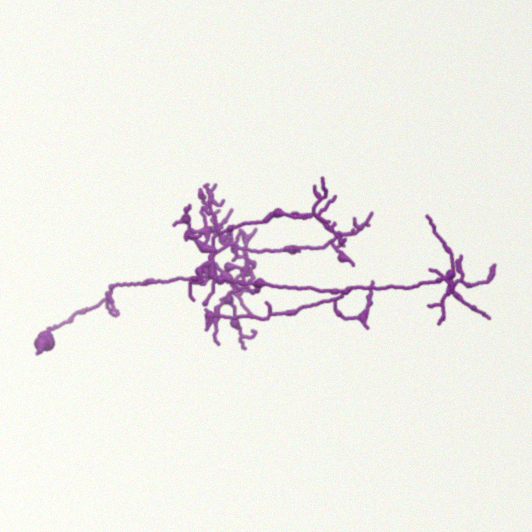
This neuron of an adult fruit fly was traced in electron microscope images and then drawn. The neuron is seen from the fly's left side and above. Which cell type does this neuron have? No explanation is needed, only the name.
Mi10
